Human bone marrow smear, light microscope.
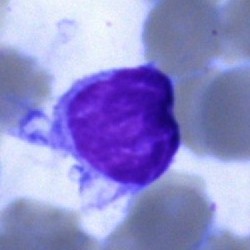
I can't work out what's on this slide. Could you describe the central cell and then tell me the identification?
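Chromatin dense, dark purple, with a few paler streaks. No distinct nucleolus seen. Ragged, irregular projections from the cell edge at left and lower left. No granules visible in the cytoplasm. Cell: hairy cell.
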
